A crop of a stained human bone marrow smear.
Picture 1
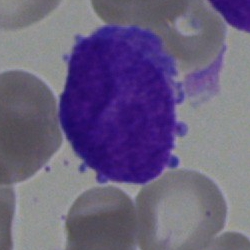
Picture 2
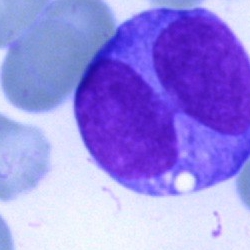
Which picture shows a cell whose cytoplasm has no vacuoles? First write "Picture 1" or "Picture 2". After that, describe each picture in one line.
Picture 1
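In picture 1: No clear vacuoles are seen within the cell.
In picture 2: A single distinct clear round vacuole sits in the cytoplasm near the bottom of the cell.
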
